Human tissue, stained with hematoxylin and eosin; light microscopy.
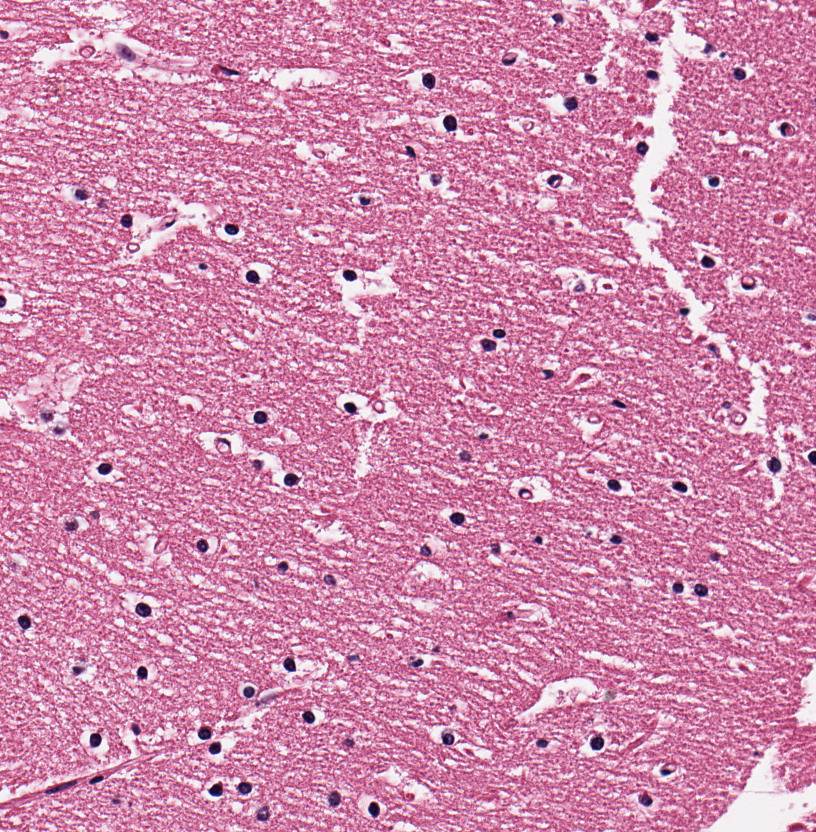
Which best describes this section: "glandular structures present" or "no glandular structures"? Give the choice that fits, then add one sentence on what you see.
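No glandular structures. The whole field is a uniform pink fibrillary meshwork with no epithelium or glands.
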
